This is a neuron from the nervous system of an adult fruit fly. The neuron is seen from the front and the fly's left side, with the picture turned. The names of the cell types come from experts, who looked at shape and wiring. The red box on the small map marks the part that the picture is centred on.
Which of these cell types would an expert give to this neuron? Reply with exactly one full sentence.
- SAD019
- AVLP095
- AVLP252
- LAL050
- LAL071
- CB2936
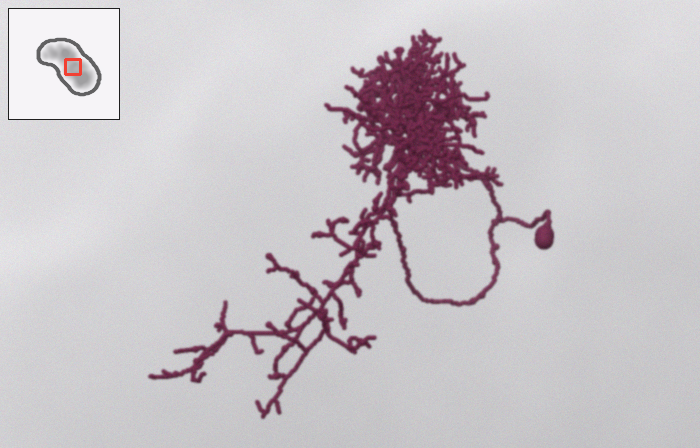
Among cell types, the one for this neuron is AVLP252.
